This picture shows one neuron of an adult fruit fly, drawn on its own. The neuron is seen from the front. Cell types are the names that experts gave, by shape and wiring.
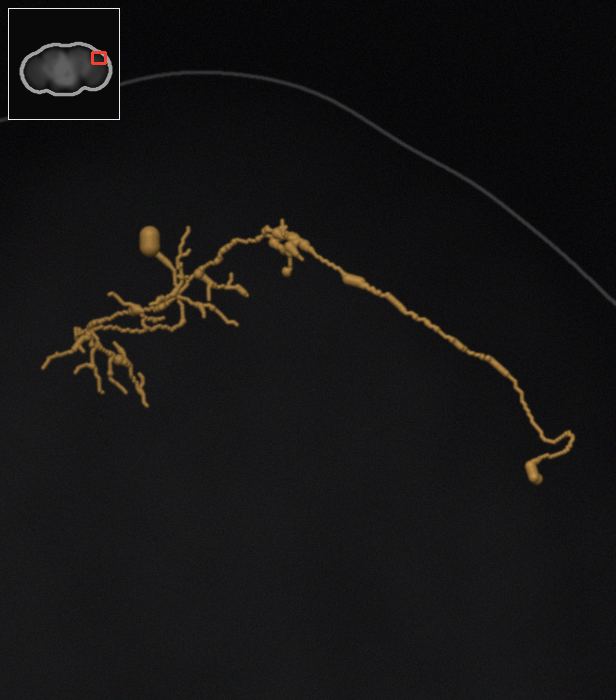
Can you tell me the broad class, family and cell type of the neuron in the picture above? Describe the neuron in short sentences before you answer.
In this view it is wider than it is tall. Its broad class is optic-lobe intrinsic neuron. The family is C. Its cell type is C2.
